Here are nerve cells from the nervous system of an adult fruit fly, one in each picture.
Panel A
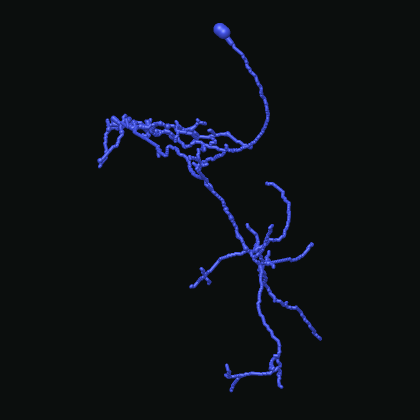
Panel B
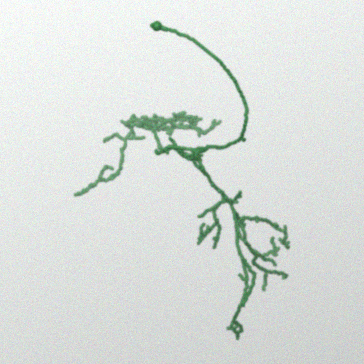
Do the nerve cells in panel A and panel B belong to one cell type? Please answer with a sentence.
They are of the same cell type.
